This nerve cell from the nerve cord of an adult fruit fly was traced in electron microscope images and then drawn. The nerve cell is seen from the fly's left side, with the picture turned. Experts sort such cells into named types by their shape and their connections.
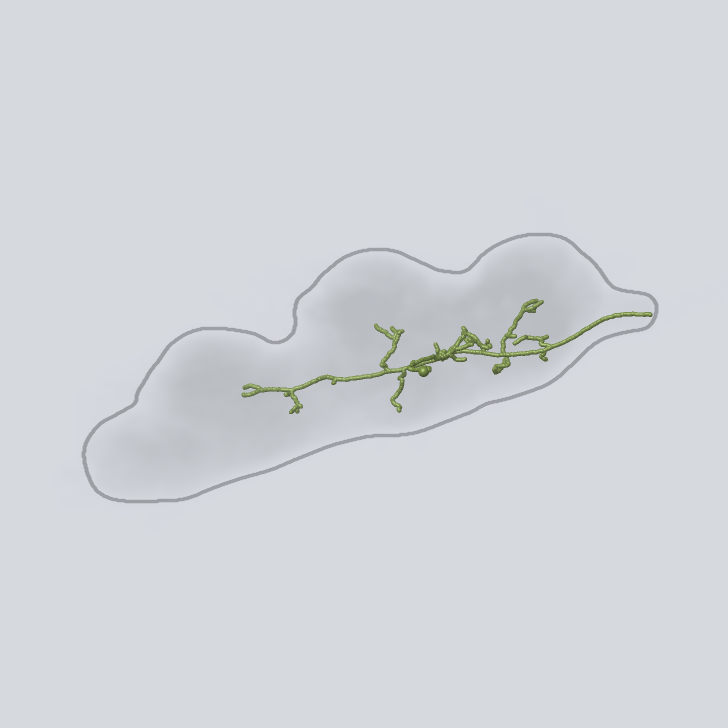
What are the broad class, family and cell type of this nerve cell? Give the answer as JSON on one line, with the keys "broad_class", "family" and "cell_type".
{"broad_class": "ascending neuron", "family": "hemilineage 18B", "cell_type": "AN18B053"}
